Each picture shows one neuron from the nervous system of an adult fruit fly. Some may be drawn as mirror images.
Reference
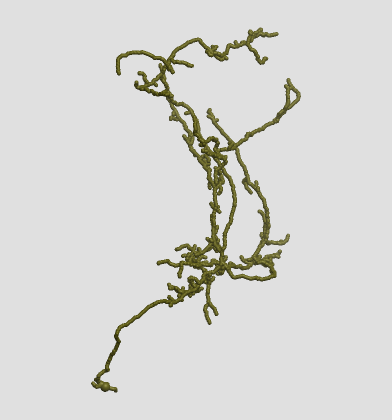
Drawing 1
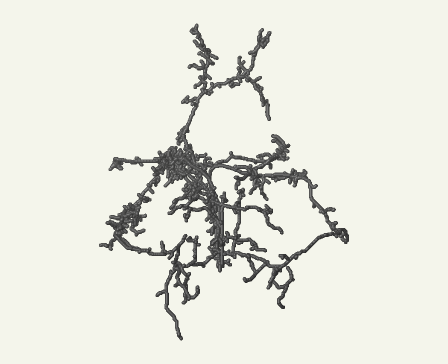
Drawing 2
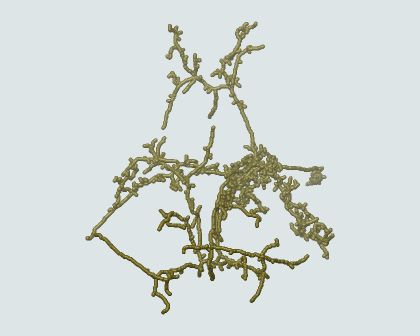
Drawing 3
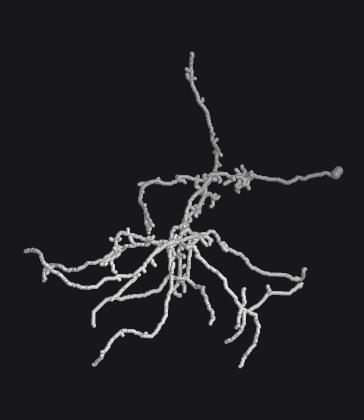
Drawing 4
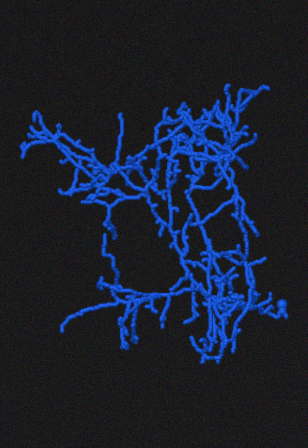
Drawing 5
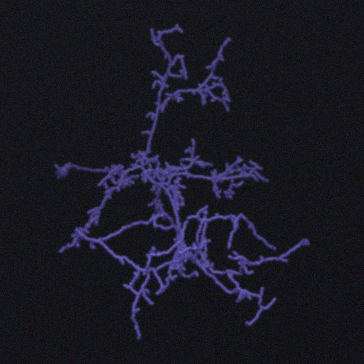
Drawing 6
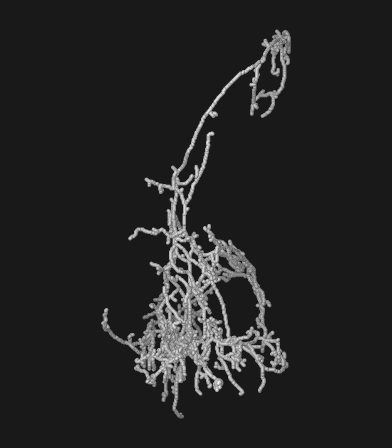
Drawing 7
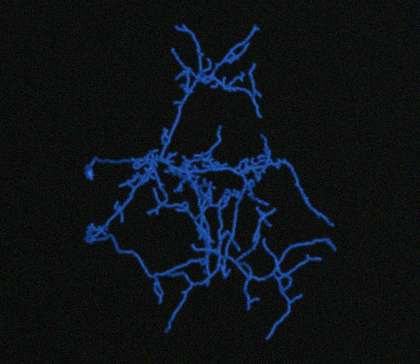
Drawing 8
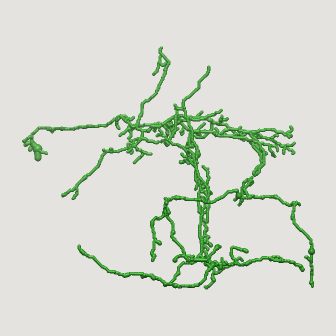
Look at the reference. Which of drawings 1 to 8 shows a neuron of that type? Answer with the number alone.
8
